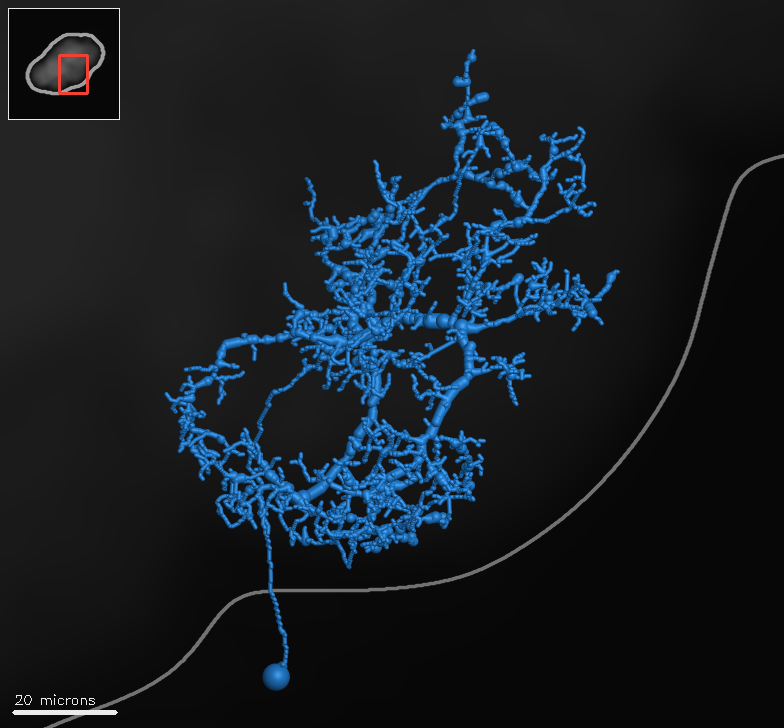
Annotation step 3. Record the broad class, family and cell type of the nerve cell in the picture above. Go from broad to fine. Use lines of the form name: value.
broad class: nerve-cord intrinsic neuron
family: hemilineage 20A.22A
cell type: IN20A.22A006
